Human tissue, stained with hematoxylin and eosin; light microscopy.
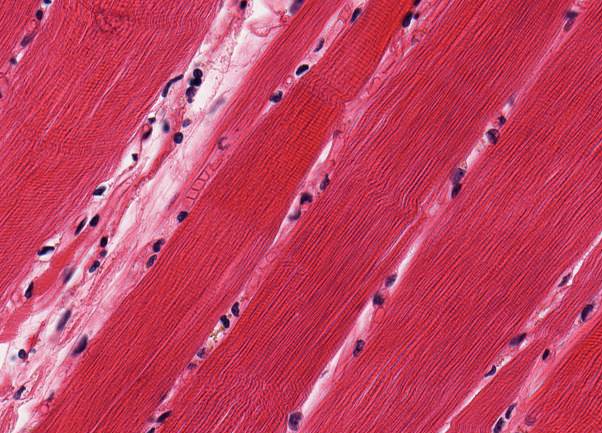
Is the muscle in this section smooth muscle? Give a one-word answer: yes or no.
No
